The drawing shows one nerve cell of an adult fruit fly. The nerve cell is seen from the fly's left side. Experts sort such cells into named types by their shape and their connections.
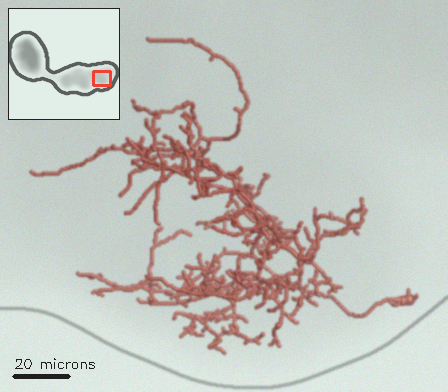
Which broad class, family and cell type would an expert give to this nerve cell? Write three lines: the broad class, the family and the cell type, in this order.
nerve-cord intrinsic neuron
hemilineage 04B
IN04B044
